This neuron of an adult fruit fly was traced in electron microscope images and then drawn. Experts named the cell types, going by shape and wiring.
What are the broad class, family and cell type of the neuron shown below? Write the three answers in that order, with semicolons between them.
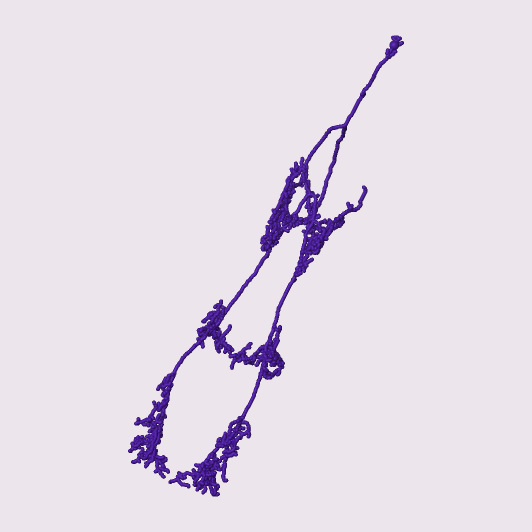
nerve-cord intrinsic neuron; hemilineage 00A; IN00A005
